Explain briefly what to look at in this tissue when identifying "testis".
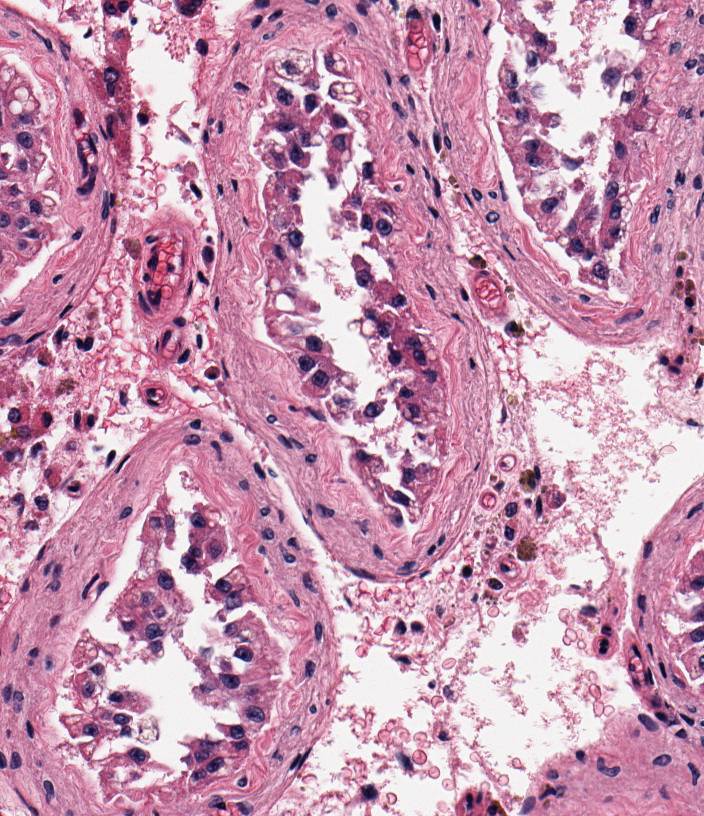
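Several large curved tubular units of testis, cut in section, make up the field.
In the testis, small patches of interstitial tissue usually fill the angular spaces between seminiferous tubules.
That fits the loose pale spaces separating the units here, where cells with golden-brown granular pigment are scattered, especially at the right and lower middle, and where small round vessels filled with red blood cells lie, one clearly at upper left of centre. Each unit has a thick pink wall of wavy fibrous layers, its flattened, spindle-shaped nuclei running parallel to the unit's outline.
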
